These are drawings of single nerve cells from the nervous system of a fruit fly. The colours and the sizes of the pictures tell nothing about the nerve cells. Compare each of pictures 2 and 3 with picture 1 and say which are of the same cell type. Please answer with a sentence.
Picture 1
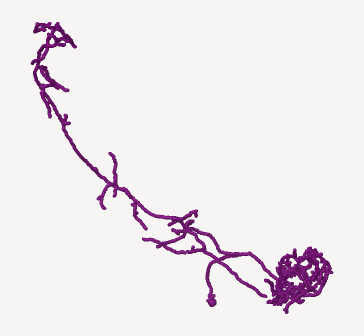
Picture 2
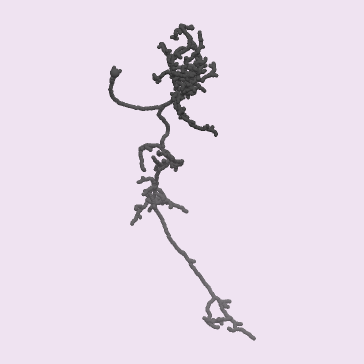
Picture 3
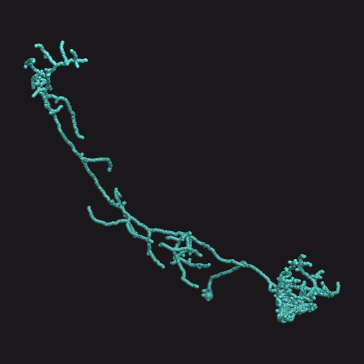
Picture 2 and picture 3 are of the same cell type.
